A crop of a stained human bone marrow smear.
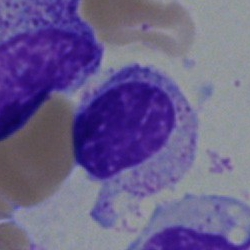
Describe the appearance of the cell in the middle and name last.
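First, position: the nucleus sits toward the left side, leaving most of the cytoplasm on the right. Second, colour: the cytoplasm is pale greyish-blue. Third, granules: fine pinkish-purple ones are scattered through the cytoplasm. Fourth, outline: a cytoplasmic projection extends from the lower left. Conclusion: myelocyte.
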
